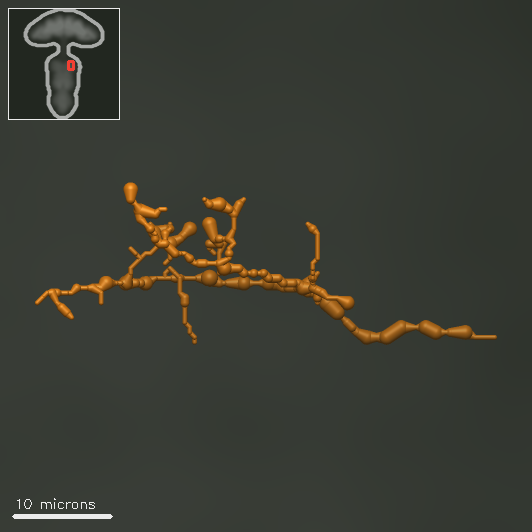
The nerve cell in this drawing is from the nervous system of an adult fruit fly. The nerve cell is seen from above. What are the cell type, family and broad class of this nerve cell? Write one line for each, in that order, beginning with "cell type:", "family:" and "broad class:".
cell type: SNta21
family: class mechanosensory tactile
broad class: sensory neuron entering the nerve cord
